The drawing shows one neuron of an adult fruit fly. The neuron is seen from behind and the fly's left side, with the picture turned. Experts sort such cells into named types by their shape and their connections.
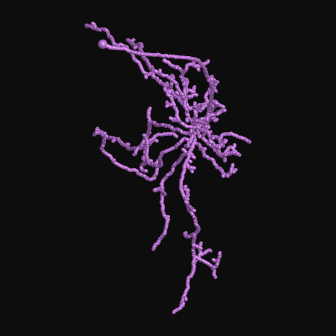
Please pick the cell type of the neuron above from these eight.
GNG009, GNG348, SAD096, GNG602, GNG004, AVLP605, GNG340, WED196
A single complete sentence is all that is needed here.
This neuron is an instance of the cell type GNG348.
